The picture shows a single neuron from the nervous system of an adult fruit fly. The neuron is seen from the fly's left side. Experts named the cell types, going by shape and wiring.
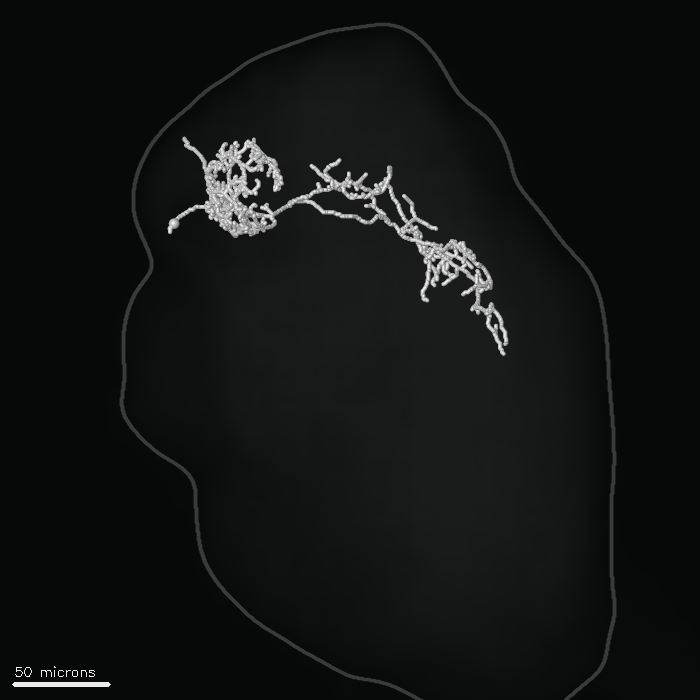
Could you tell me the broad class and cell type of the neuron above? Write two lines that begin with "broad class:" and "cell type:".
broad class: central-brain intrinsic neuron
cell type: AOTU013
